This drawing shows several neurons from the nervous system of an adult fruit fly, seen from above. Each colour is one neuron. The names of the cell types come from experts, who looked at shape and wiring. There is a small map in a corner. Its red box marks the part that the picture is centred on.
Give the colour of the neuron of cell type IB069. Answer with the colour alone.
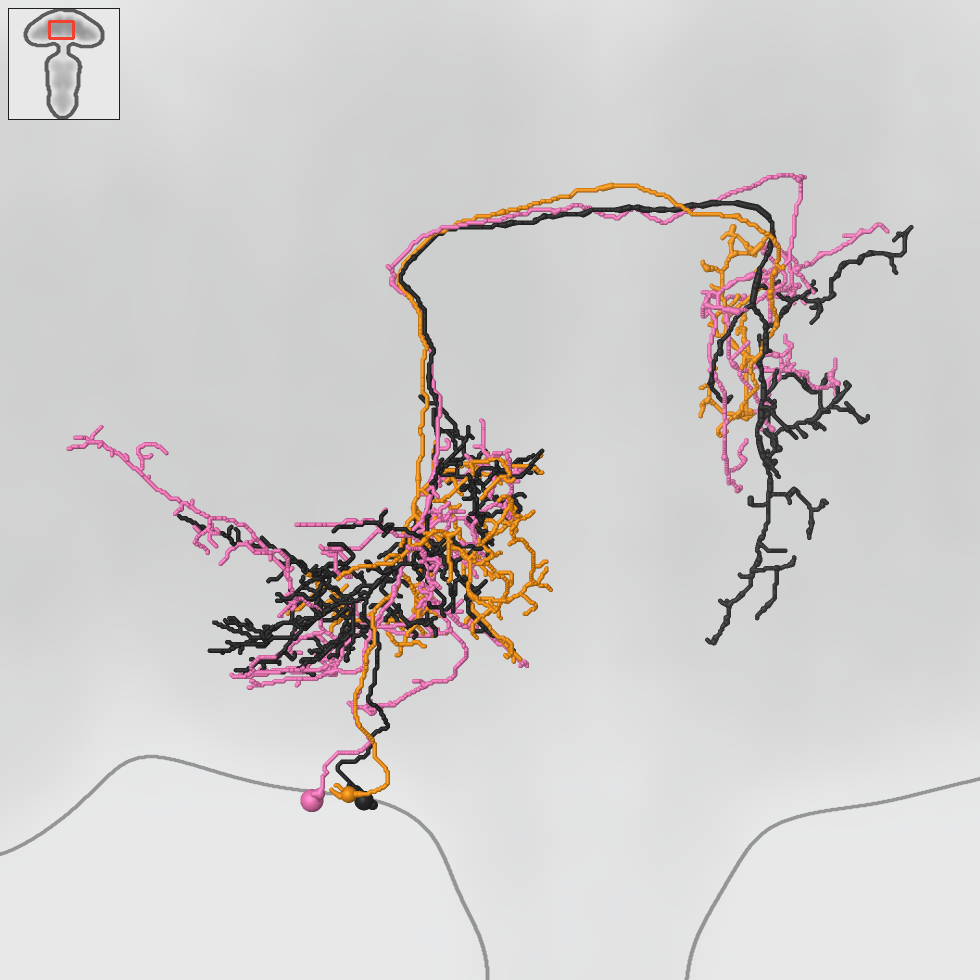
pink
